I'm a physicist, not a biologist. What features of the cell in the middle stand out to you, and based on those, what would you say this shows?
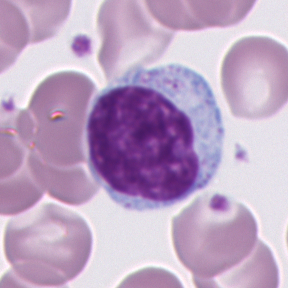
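First point, outline: roughly round. Second, nucleus: one oval mass, not lobed. Third, cytoplasm: its rim is widest on the upper right, with a few fine reddish-purple granules scattered through it. Conclusion: a large granular lymphocyte.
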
